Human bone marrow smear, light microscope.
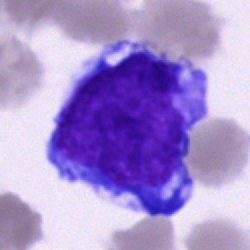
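Blast: the cell sitting in the middle of this stained bone marrow smear. Its outline is irregular, with small bulges along the edge. The cytoplasm is a deep blue, and you won't find any granules in it. A few small clear spots lie in the cytoplasm at the top and lower right edges of the cell.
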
